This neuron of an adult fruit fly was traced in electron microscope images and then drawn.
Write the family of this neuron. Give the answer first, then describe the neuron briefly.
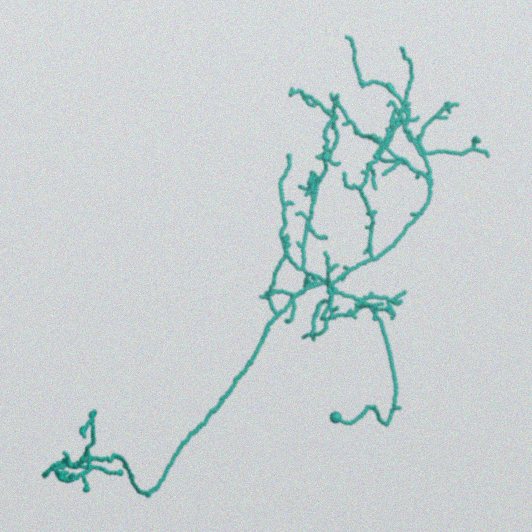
Its family is hemilineage 08B. This is an ascending neuron. The picture shows dozens of branch ends. As drawn here it is about as wide as it is tall.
